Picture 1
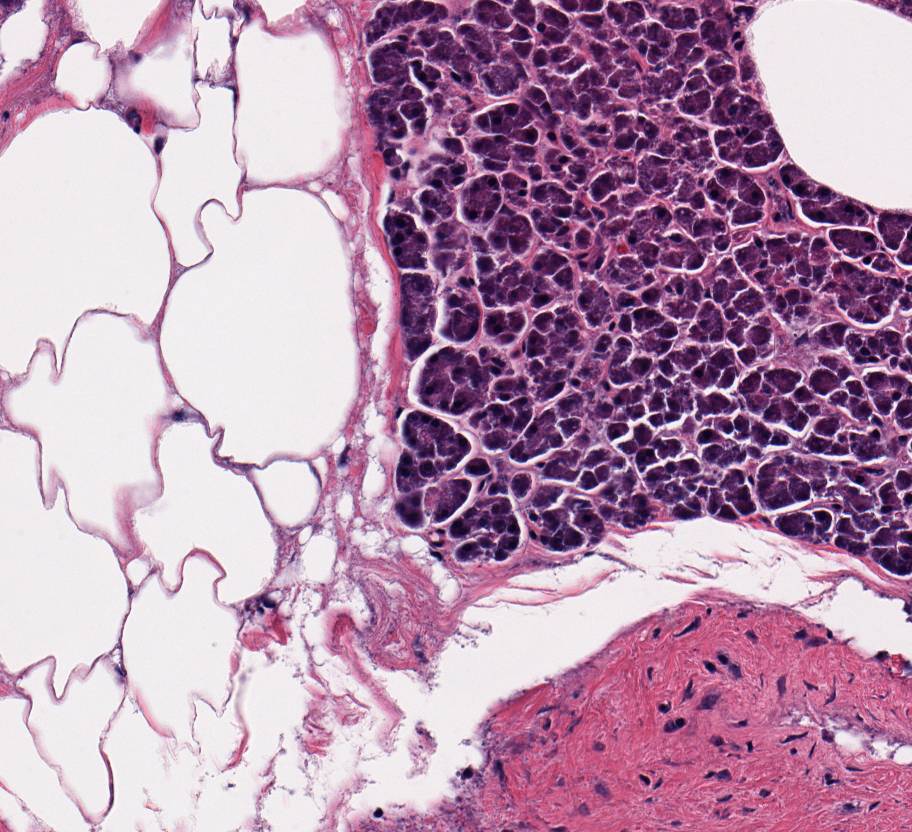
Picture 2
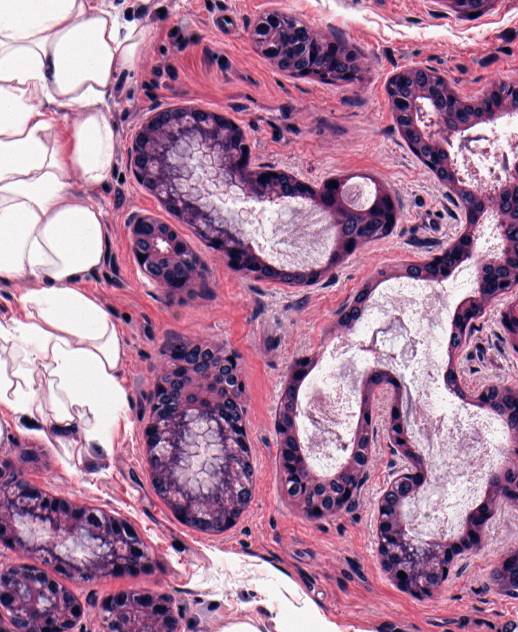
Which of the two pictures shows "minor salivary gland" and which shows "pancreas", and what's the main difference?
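The pancreas appears in picture 1 and a minor salivary gland in picture 2. In the pancreas, fat fills the left part of the field, a densely cellular purple lobule the upper right, and pink fibrous tissue the lower right. The cells of the lobule, with deeply purple-staining cytoplasm, are packed into many small rounded clusters separated by thin white clefts. In the minor salivary gland, pink, fibrous collagenous stroma surrounds and separates the glandular units throughout, and adipocytes appear as large, empty, clear polygonal spaces along the upper left edge. Cells in the rounded units on the left have pale, finely bubbly cytoplasm, with nuclei pressed against the outer edge of the unit.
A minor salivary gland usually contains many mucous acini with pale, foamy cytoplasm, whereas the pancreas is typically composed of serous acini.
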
